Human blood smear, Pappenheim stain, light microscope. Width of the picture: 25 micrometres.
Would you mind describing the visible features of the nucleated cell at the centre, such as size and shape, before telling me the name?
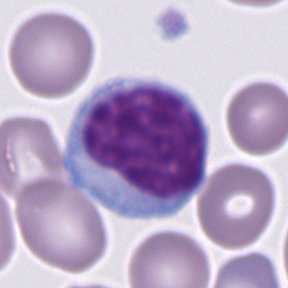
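Starting with size, I'd put the cell at about 13 micrometres across, roughly 1.75 times as wide as the red cell that lies whole in the picture. The nucleus sits toward the upper right, oval, about 11 by 9 micrometres, a single smooth mass without lobes. Its chromatin looks coarse and clumped, dark purple patches between paler areas. The cytoplasm is pale blue, its widest band running along the lower left side. So: a typical lymphocyte.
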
